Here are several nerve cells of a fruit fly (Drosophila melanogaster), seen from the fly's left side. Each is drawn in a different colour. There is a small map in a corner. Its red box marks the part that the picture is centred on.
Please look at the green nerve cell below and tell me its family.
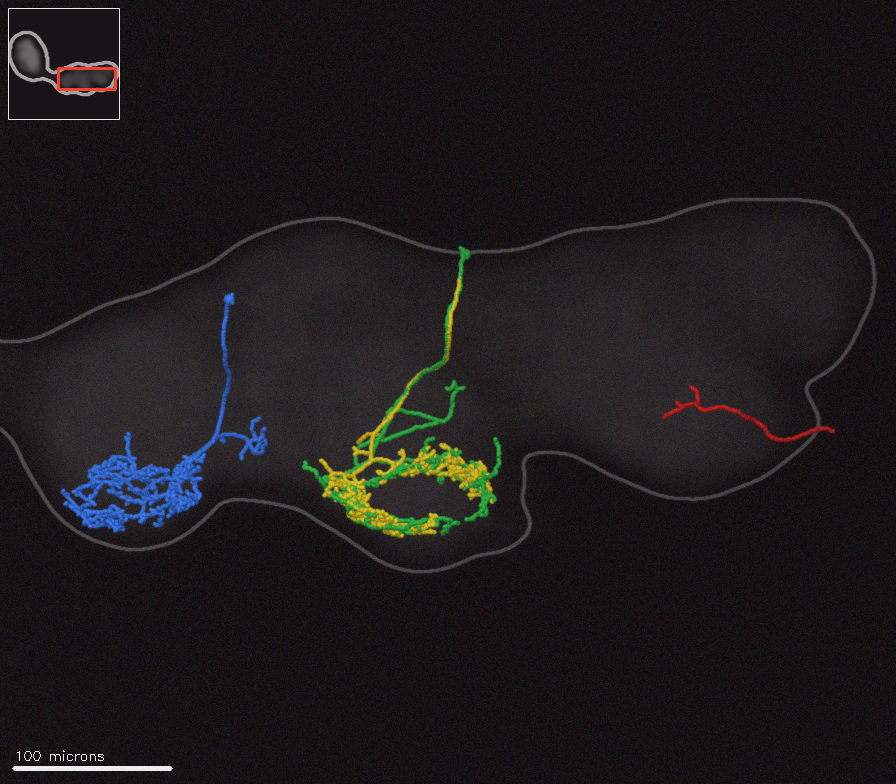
hemilineage 23B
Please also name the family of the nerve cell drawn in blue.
hemilineage 23B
